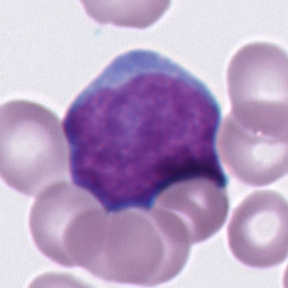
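Myeloblast, central nucleated cell. Outline angular: fairly straight edges meeting at corners. Nucleus a single unlobed mass filling most of the cell. Chromatin finely granular, evenly spread, no coarse dark clumps. Cytoplasm scant, a narrow cap mainly along the upper edge.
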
